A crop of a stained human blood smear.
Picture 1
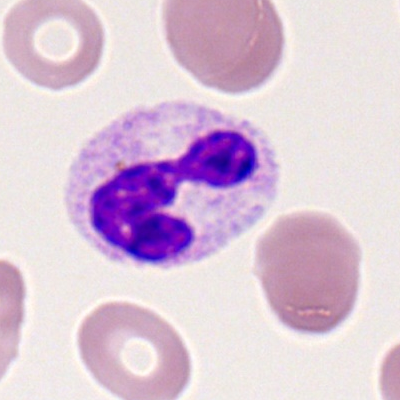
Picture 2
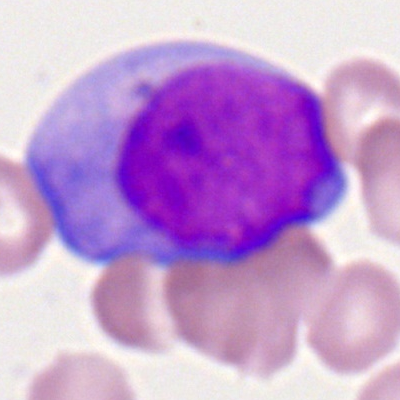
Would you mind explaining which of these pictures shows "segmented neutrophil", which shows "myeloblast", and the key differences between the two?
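Take the first picture: that is the segmented neutrophil, and the second picture shows the myeloblast. Start with the cytoplasm: in the segmented neutrophil it is pale pinkish-lilac.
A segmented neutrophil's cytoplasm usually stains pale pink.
Fine lilac granules are scattered all through it.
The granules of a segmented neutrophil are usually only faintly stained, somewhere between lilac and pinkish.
In the myeloblast, by contrast, a wide band of blue cytoplasm fills the left part of the cell.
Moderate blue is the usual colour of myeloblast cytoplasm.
Notice how that blue is deeper along the cell's outer edge and lighter close to the nucleus. You will find no clear vacuoles in it. Back in the segmented neutrophil, the chromatin is dark purple and coarsely clumped, and no nucleoli show in the nucleus.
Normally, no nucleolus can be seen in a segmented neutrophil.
That cell's outline is roughly round. Finally, see where the red cells sit: around the segmented neutrophil they lie without overlapping it, while they press against the lower edge and right side of the myeloblast.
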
